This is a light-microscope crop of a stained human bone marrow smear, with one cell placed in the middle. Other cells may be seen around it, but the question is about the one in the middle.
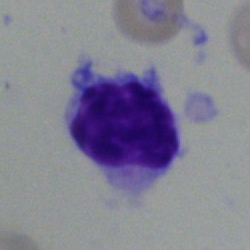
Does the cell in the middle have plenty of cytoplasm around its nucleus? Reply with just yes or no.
No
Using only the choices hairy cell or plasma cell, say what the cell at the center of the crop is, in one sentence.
In the center of this field lies a hairy cell.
